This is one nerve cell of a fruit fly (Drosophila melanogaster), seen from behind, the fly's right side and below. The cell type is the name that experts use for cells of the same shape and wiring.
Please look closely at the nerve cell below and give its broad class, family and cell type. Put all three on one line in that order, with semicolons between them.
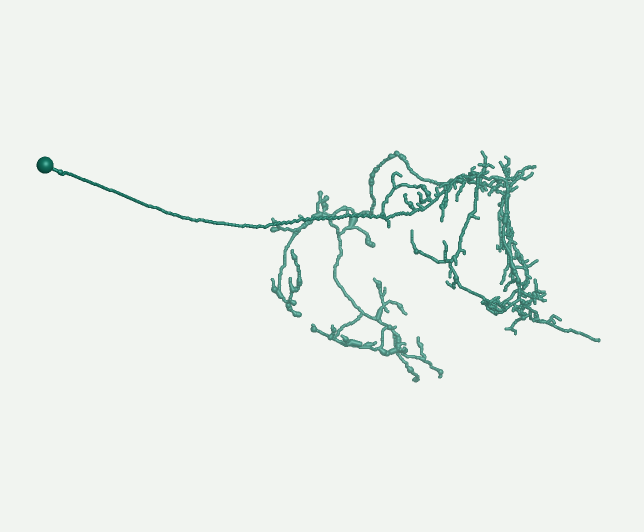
nerve-cord intrinsic neuron; hemilineage 06A; IN06A051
